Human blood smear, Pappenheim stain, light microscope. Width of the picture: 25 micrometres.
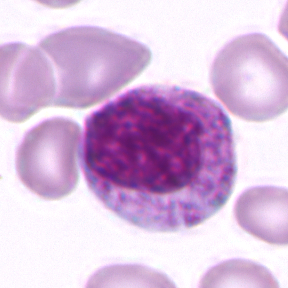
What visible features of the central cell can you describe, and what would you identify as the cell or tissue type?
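Round and smooth, the outline of this cell encloses a nucleus lying off-centre toward the upper left. A broad rim of cytoplasm surrounds it, widest below the nucleus. Many fine reddish-purple granules fill that cytoplasm. This cell is a myelocyte.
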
